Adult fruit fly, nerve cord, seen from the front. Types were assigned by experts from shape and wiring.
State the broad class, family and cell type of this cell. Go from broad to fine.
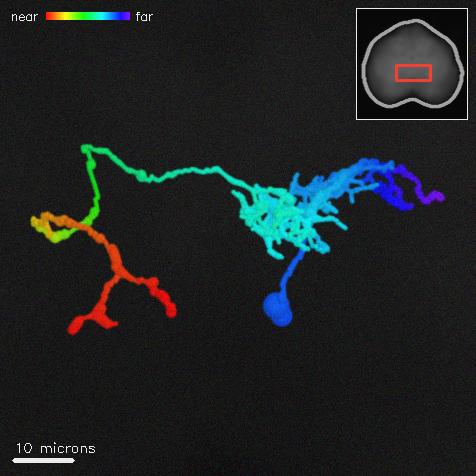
nerve-cord intrinsic neuron; hemilineage 10B; IN10B028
